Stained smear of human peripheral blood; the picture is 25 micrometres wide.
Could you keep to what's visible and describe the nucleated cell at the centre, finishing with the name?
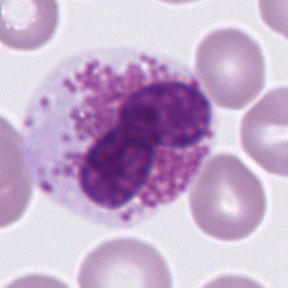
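First, the nucleus: its two lobes lie diagonally, one at the upper right and one at the lower left, and it sits toward the right, leaving a wider band of cytoplasm on the left. Next, the granules: they are fairly even in size, and toward the left edge they thin out over pale, almost clear cytoplasm. The cell is an eosinophil.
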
